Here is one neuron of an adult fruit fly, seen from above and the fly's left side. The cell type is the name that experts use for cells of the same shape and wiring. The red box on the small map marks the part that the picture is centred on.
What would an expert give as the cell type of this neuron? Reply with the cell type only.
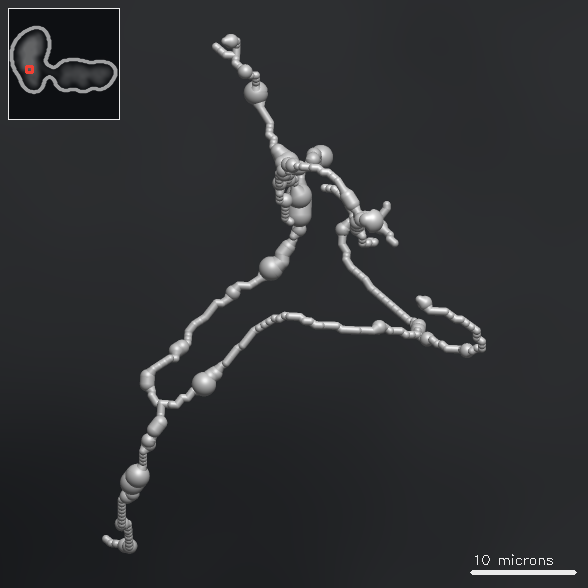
BM_MaPa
